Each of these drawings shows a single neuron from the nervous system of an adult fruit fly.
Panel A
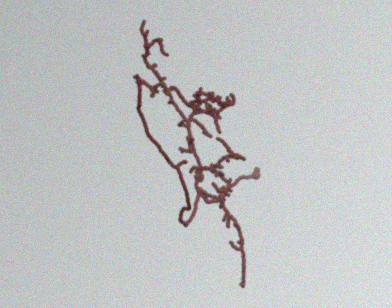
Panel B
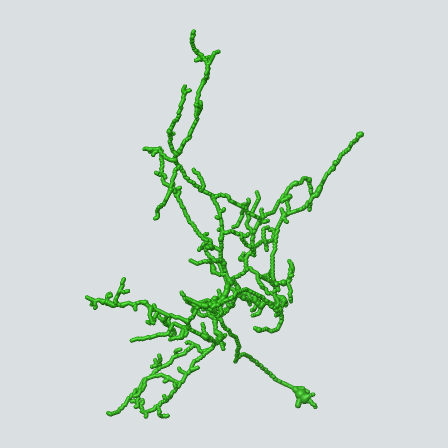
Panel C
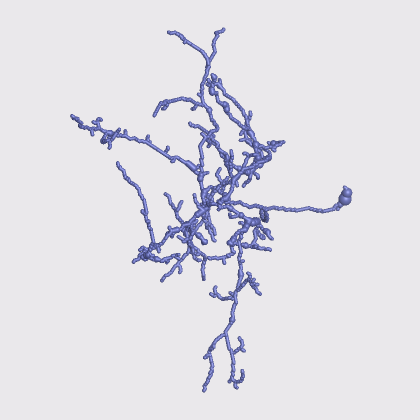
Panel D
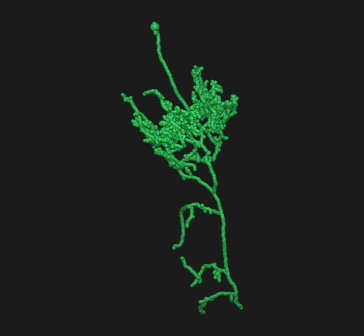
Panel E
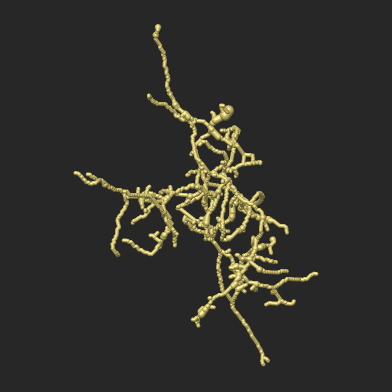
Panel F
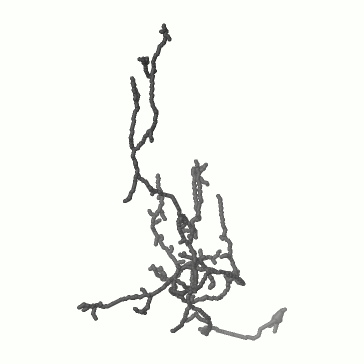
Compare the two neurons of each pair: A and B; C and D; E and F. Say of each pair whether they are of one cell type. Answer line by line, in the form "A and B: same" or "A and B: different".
A and B: different
C and D: different
E and F: same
